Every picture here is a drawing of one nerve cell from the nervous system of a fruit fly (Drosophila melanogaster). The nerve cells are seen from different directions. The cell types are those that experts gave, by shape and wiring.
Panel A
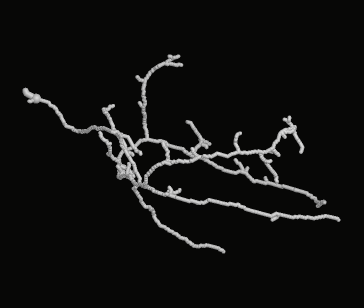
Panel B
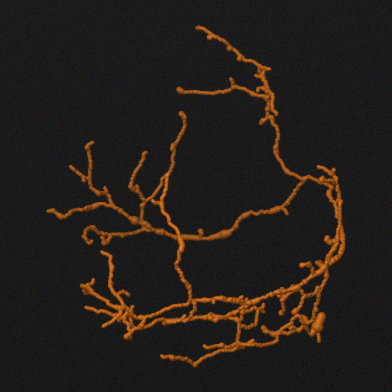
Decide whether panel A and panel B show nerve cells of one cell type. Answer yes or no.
no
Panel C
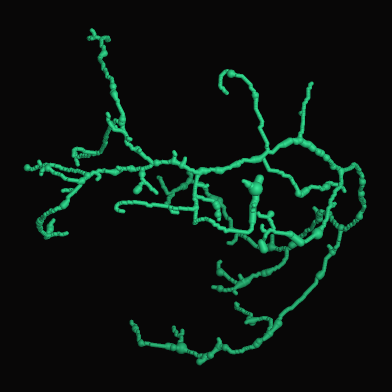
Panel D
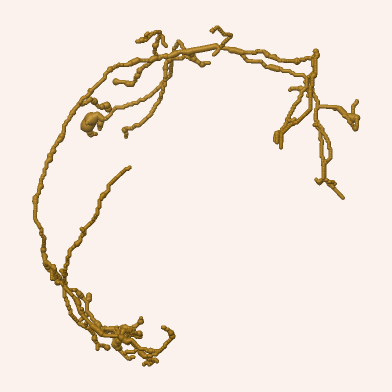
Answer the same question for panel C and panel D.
yes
